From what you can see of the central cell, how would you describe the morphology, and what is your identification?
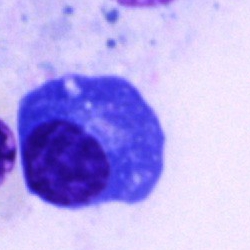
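Nucleus eccentric, in the lower left part of the cell. Chromatin coarse: darker clumps against paler areas. Cytoplasm plentiful, staining deep blue. Several small clear vacuoles scattered through the cytoplasm. Plasma cell.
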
